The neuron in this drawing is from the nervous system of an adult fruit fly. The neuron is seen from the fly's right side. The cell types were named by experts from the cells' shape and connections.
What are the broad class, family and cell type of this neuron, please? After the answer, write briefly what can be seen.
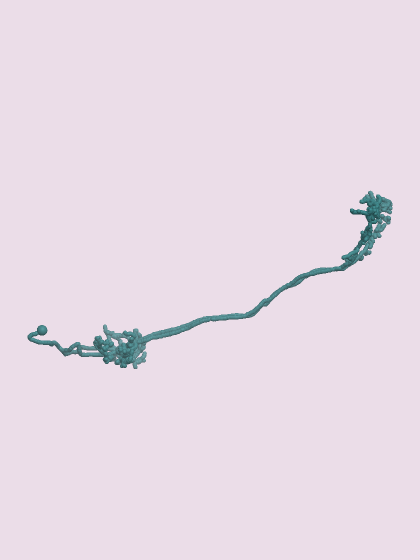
It is an ascending neuron. Its family is hemilineage 09B. Its cell type is AN09B026. Its cell body lies on the left of the picture. As drawn here it is wider than it is tall.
